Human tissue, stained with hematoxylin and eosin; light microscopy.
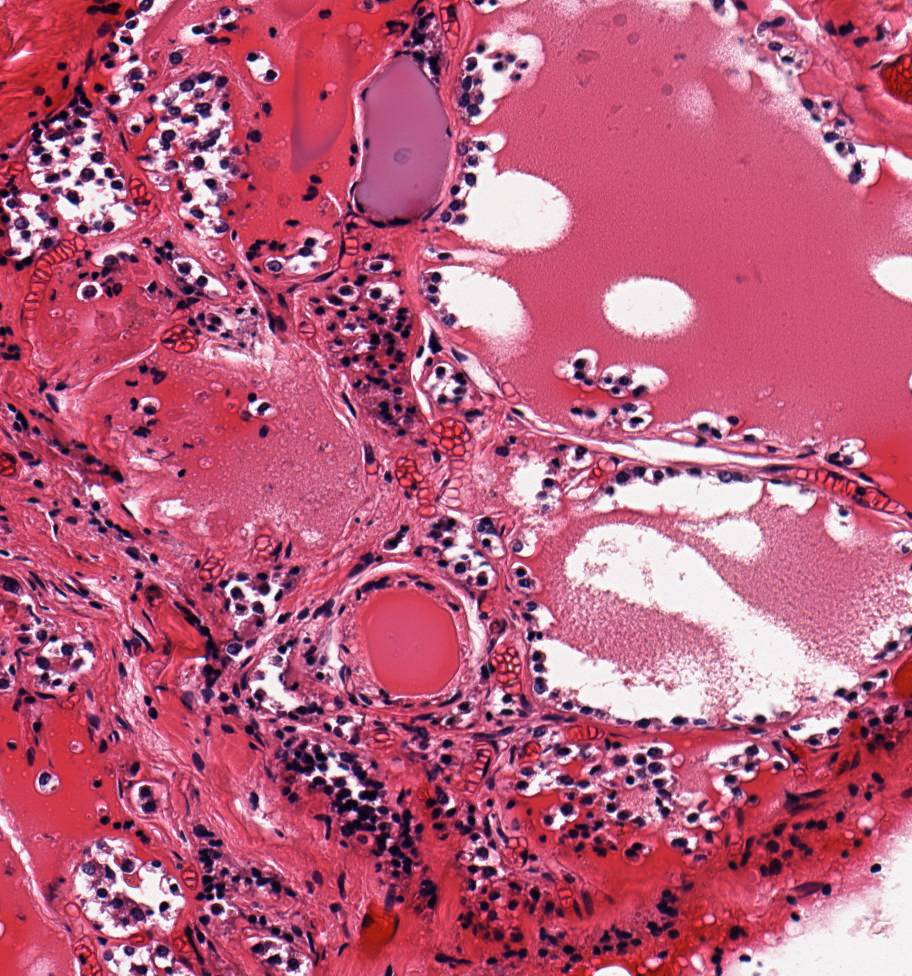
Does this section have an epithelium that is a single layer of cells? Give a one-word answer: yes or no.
Yes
